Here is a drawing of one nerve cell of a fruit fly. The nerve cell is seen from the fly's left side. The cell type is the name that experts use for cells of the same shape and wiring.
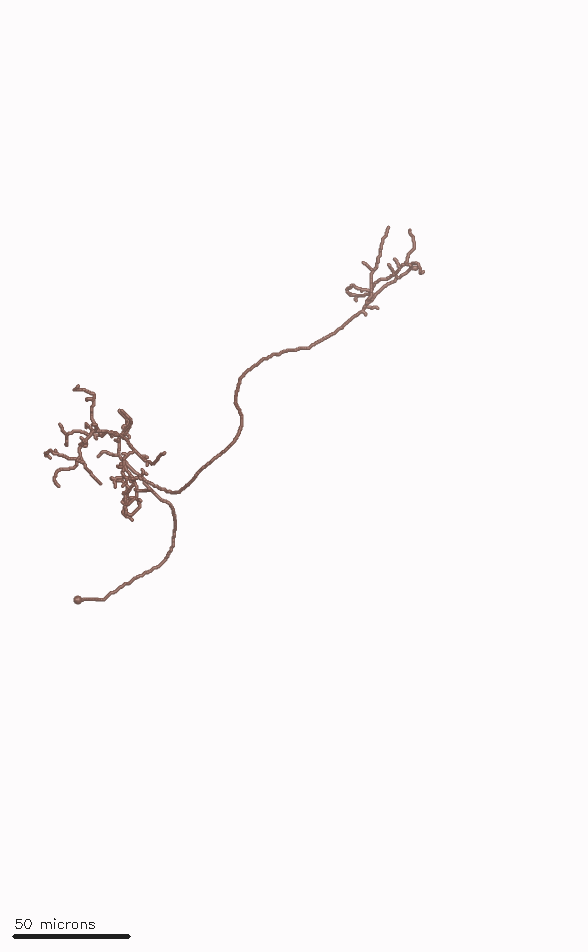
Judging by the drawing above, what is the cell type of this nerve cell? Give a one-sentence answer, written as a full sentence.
The single nerve cell here is of type CB2561.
